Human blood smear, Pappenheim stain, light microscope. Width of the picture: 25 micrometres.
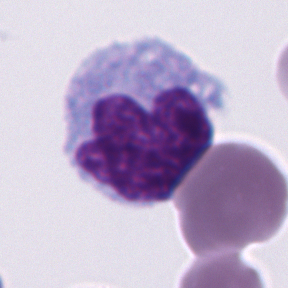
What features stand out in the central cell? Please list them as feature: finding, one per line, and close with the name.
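Nucleus: folded into lobes, deep notch in upper edge
Chromatin: dark purple, coarsely strand-like, paler streaks running through
Cytoplasm: widest band above the nucleus
Texture: fine, faint, dusty, no coarse coloured granules
Cell size: about 15 micrometres across
Nucleus size: about 12 by 10 micrometres, about 50% of cell area
Position: nucleus toward the bottom of the cell
Name: monocyte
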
